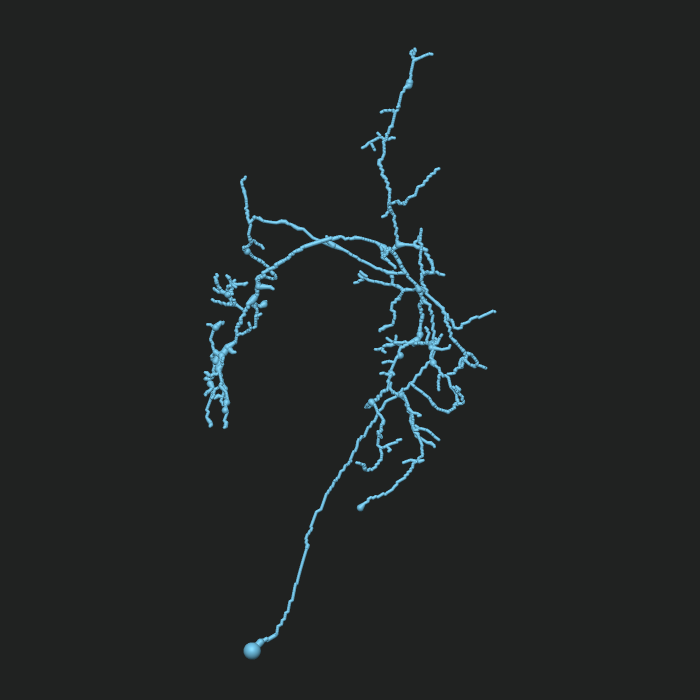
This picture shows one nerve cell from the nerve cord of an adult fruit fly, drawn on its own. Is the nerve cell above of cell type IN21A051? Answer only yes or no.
yes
